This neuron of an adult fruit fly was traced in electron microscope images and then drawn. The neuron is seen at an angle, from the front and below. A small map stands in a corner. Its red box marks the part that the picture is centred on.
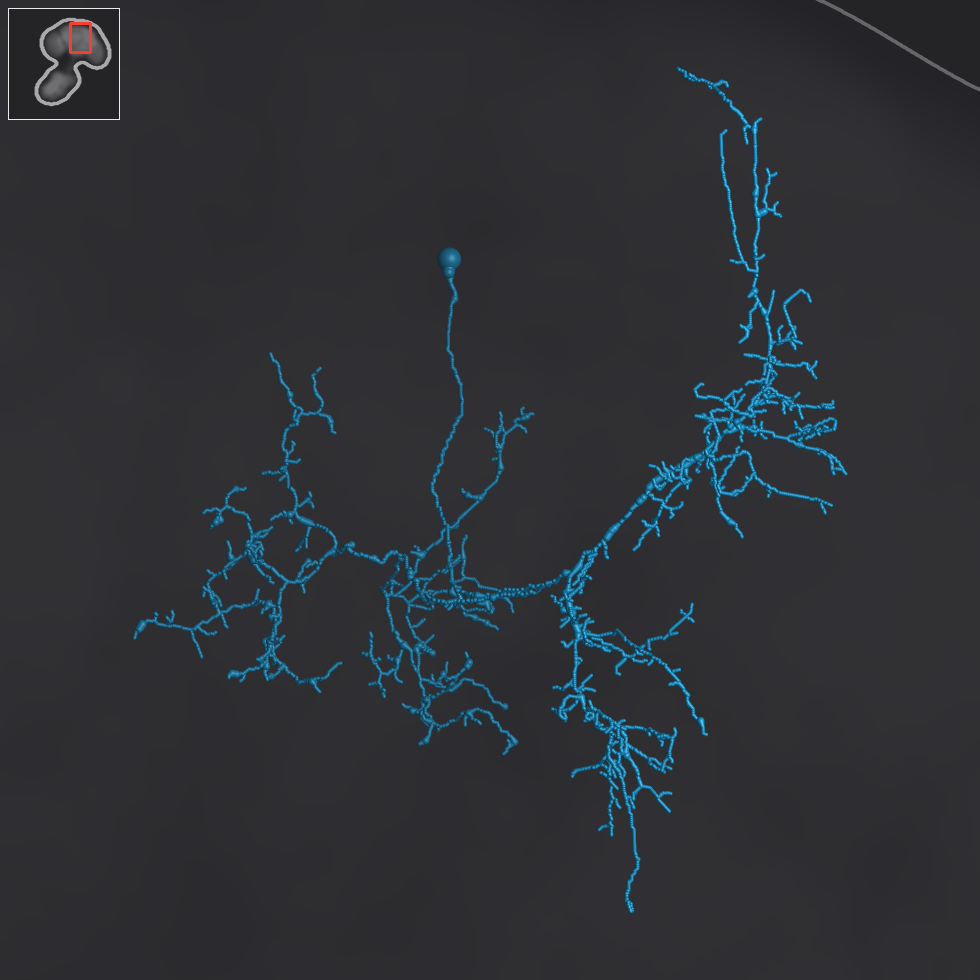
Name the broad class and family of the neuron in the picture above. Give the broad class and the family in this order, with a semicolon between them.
central-brain intrinsic neuron; hemilineage DM1_antero_dorsal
